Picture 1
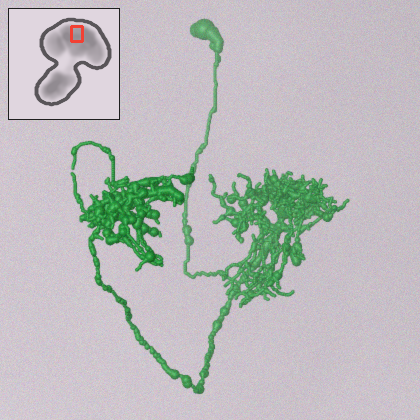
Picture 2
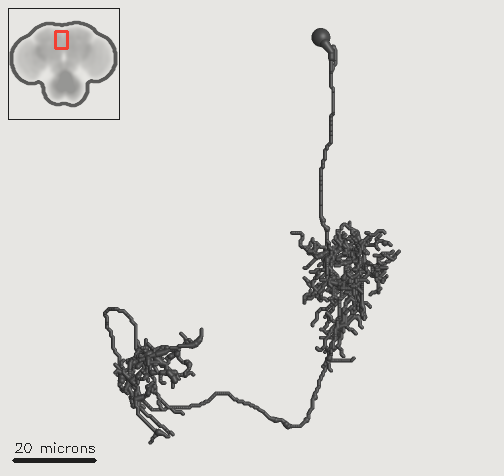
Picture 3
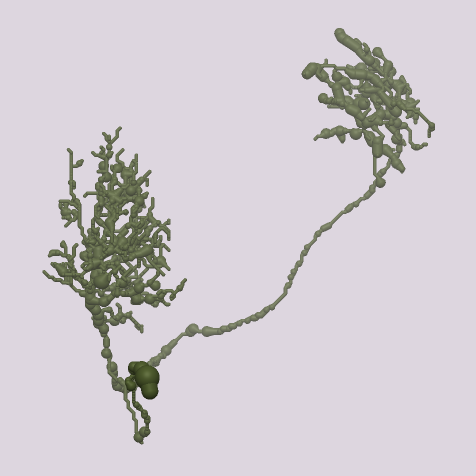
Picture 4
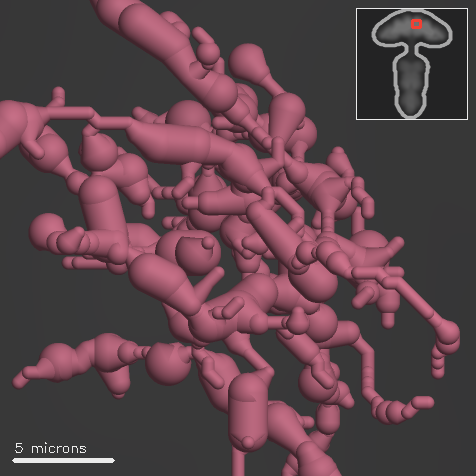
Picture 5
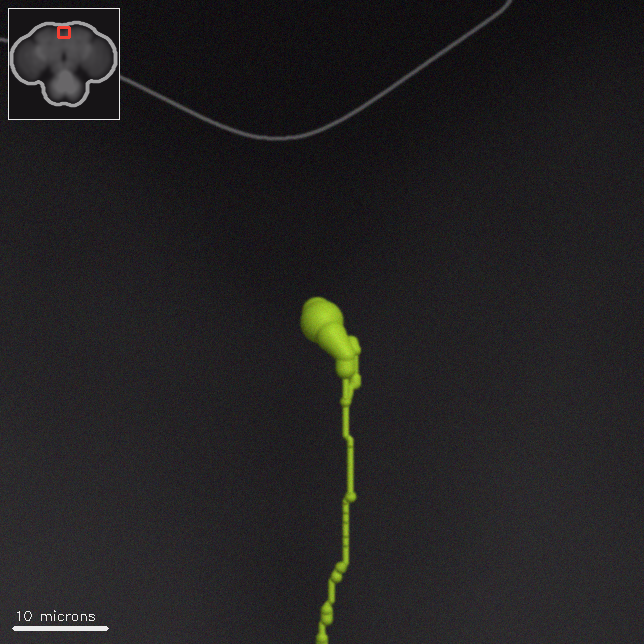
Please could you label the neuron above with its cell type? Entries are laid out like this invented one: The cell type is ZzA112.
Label: The cell type is hDeltaH.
